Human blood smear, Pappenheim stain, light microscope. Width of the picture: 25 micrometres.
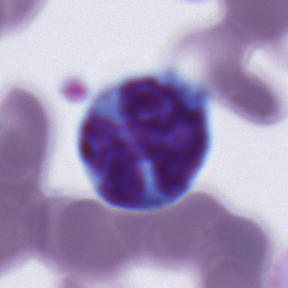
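Monocyte in a stained peripheral blood smear, the cell at the centre. Its nucleus fills most of the cell, so the cytoplasm shows only as narrow pale blue-grey bands between the lobes, with no coarse granules visible. A small pink-purple dot lies just off its upper left edge.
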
